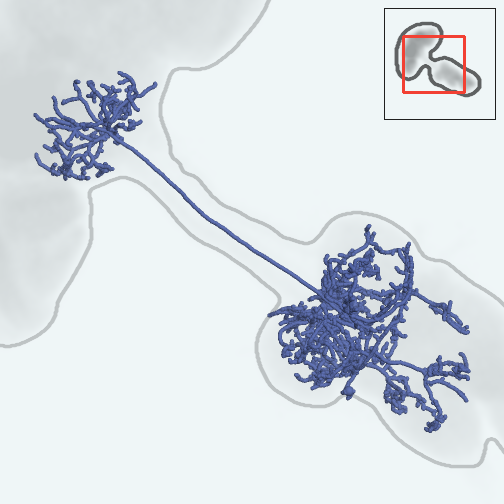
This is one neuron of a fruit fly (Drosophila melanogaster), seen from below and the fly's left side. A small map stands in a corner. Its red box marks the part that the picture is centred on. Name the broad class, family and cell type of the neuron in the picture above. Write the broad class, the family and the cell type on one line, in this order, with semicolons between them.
ascending neuron; hemilineage 05B; AN05B007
